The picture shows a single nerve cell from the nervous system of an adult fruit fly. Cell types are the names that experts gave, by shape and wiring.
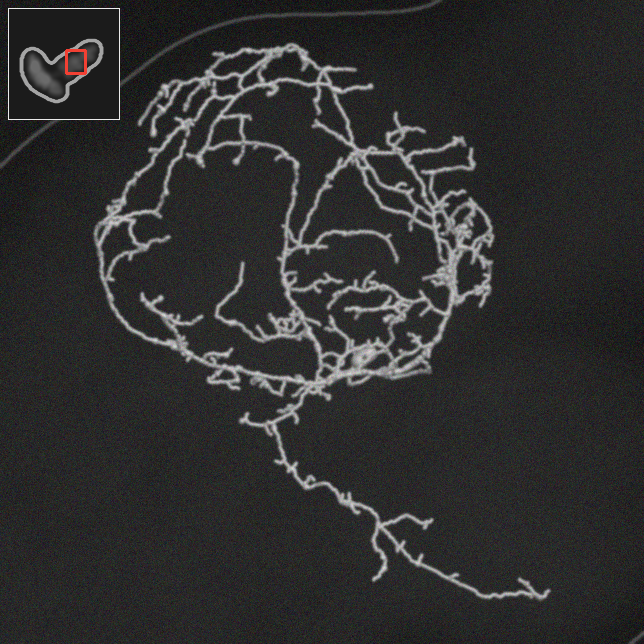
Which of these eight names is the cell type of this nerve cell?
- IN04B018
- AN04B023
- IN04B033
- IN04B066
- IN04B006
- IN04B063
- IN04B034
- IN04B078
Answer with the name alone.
IN04B033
